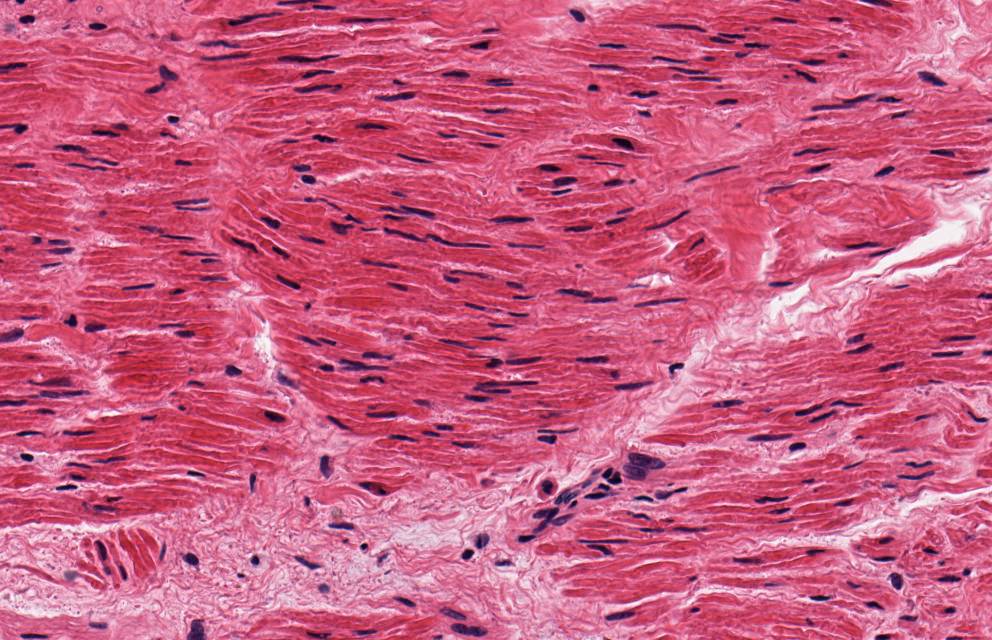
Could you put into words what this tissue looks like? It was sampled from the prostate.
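You've got bundles of long muscle fibres filling the field, running in differing directions, mostly horizontal to oblique. Their cytoplasm stains deep pink-red with eosin; their nuclei are elongated and dark. Just below centre sits a small cluster of dark nuclei in connective tissue.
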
